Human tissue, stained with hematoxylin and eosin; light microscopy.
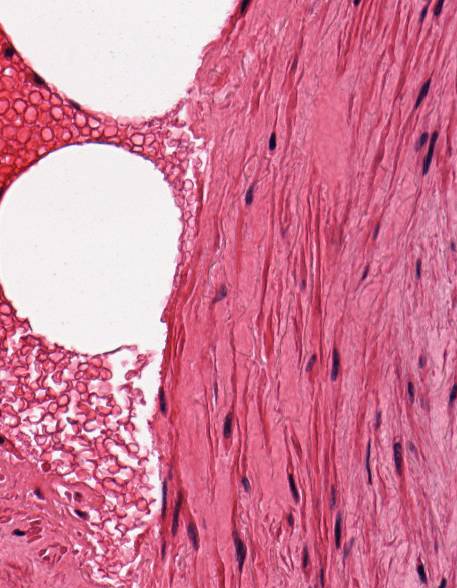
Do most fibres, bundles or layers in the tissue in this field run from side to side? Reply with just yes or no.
No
